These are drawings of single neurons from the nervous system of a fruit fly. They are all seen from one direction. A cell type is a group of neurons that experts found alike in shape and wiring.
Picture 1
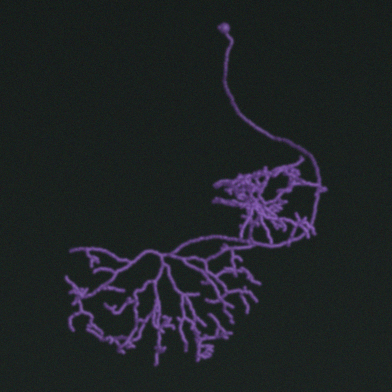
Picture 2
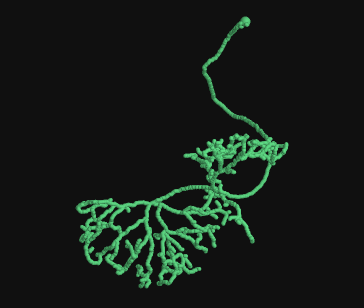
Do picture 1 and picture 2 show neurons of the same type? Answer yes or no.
yes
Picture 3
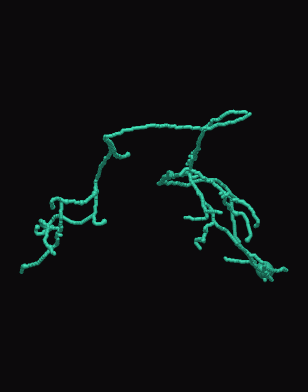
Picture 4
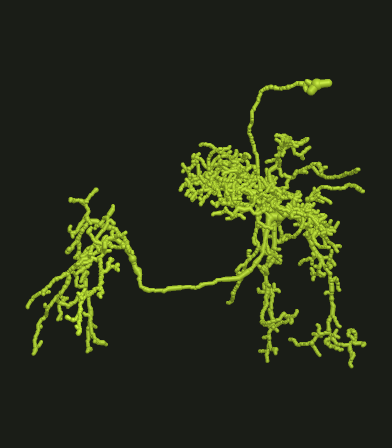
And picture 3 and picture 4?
no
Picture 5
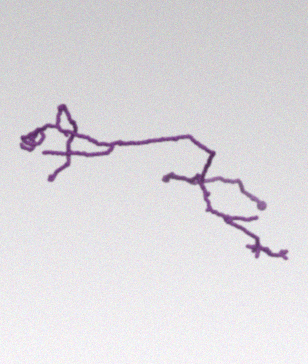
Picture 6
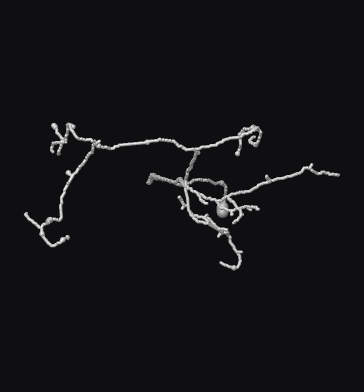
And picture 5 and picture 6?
yes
